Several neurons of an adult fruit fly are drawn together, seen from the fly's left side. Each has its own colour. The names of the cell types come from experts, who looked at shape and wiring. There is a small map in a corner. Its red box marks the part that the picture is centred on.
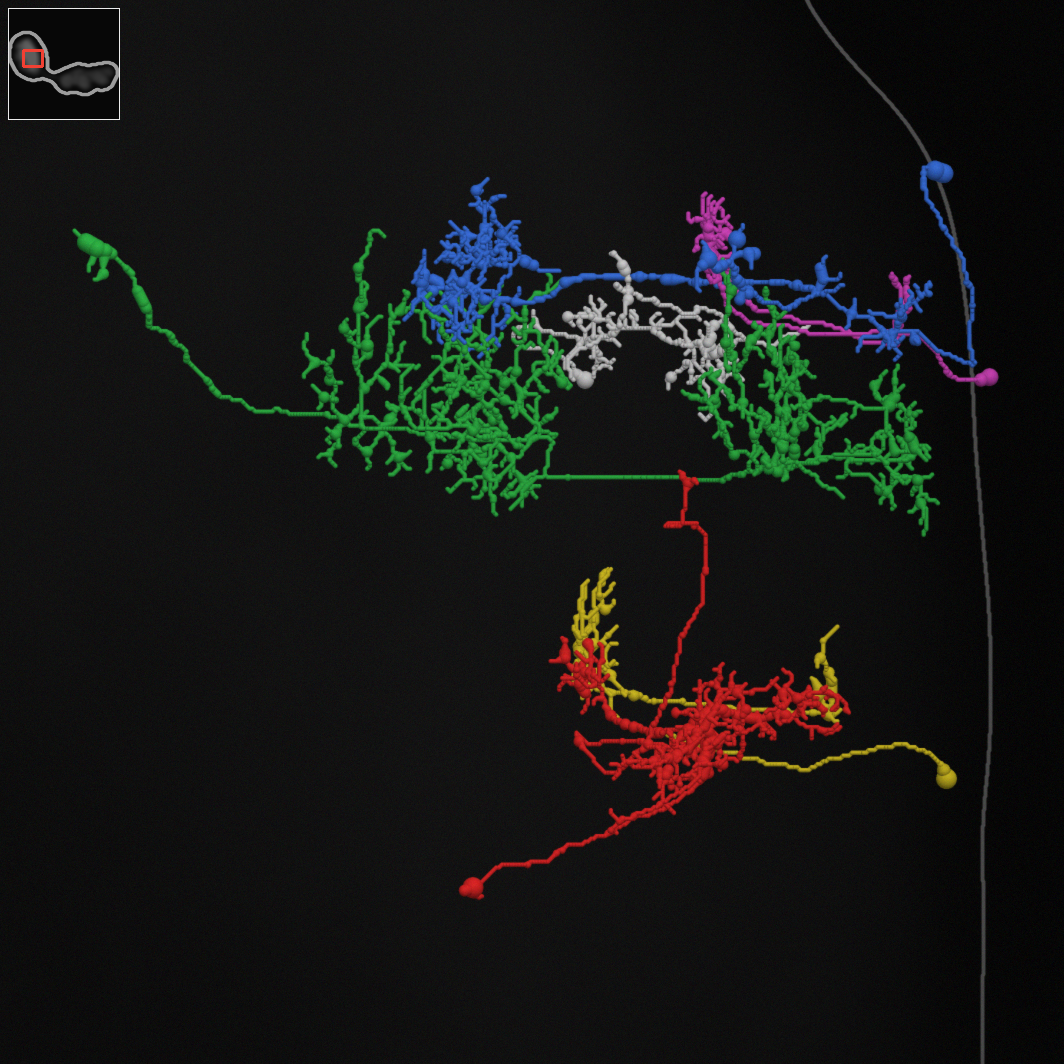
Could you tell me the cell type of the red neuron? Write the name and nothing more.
TmY14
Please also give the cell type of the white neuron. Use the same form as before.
TmY18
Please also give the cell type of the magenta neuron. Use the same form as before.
T5d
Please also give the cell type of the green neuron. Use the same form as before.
TmY15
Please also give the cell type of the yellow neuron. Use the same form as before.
T5b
